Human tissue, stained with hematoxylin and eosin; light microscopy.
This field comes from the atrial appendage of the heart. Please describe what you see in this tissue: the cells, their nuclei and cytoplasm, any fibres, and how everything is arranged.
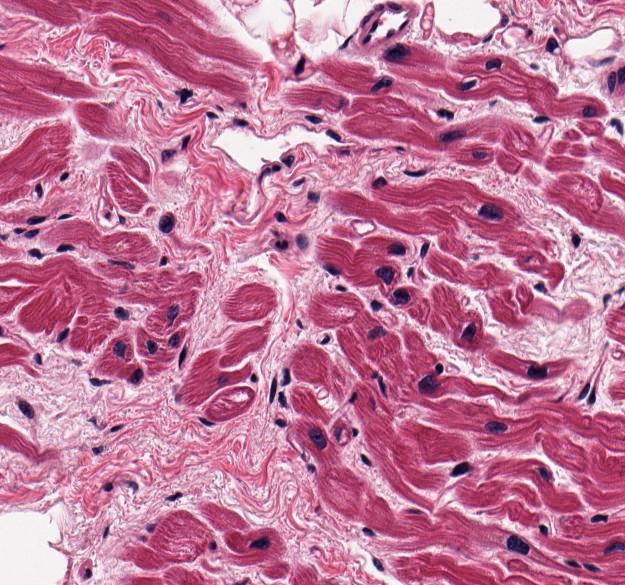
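The muscle fibre nuclei sit centrally, not at the edges, and the cytoplasm is deep pink with fine lengthwise fibrils. Between the bundles there's abundant loose, wavy, pale pink collagen with scattered small dark spindle-shaped nuclei.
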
